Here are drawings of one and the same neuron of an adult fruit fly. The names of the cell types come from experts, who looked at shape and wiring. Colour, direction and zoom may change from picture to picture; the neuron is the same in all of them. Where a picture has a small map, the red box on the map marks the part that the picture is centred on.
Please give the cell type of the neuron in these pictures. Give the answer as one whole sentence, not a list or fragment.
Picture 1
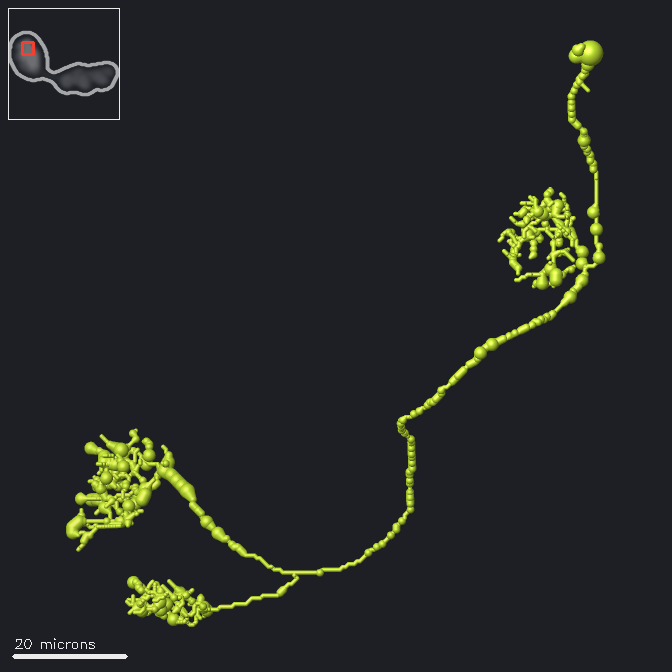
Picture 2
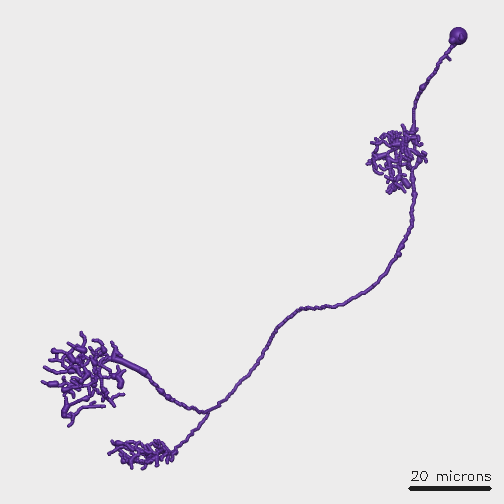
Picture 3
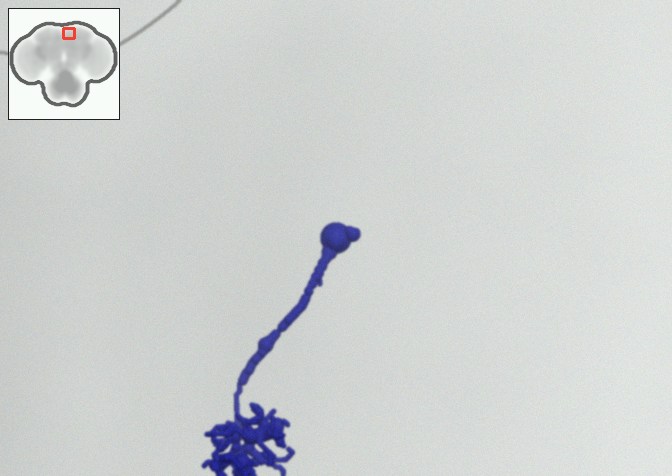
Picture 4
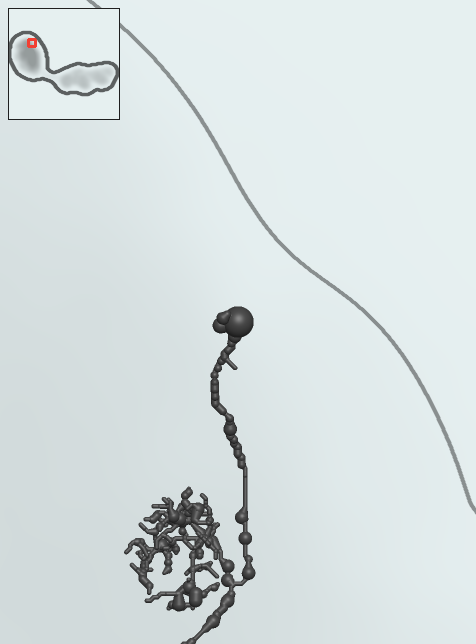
Classified by cell type, this neuron is PEN_b(PEN2).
